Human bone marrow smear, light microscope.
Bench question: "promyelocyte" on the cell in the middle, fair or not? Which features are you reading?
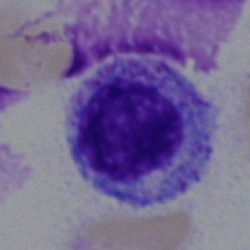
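The name promyelocyte should be set aside, because the central cell is a myelocyte. Its chromatin is dense and stains dark purple, in keeping with a myelocyte.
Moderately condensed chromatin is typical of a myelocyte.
The outline is round, and a moderate rim of blue-violet cytoplasm surrounds the nucleus on all sides, with no clear vacuoles in it.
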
